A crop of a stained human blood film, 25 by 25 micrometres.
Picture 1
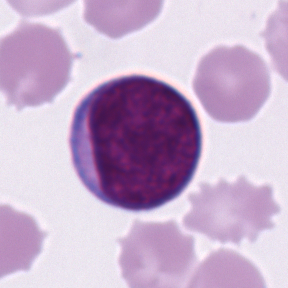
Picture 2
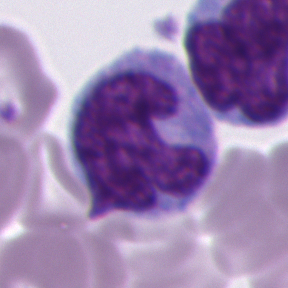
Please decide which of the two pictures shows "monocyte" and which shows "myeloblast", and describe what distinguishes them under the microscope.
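Picture 1 is the myeloblast, picture 2 the monocyte.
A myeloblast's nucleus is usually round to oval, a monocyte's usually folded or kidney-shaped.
Here the first nucleus is round with no indentation, while the second is deeply indented into a C shape whose notch opens to the right.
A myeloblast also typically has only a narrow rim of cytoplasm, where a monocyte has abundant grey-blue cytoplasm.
Picture 1's pale blue cytoplasm is a narrow crescent on the left, with the nucleus filling about 80% of the cell's area; picture 2's pale greyish blue cytoplasm is widest on the right, filling the notch. Besides, cell 1 is smooth, round and about 12 micrometres across; cell 2 has a small pointed projection at the lower left.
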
